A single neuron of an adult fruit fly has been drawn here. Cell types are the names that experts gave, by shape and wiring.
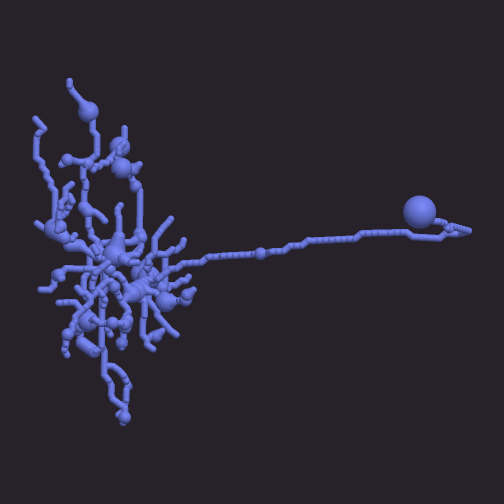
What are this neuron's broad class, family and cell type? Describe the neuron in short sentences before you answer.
The cell body is on the right of the picture. As drawn here it is wider than it is tall. This is an optic-lobe intrinsic neuron. Its family is Cm. Its cell type is Cm1.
